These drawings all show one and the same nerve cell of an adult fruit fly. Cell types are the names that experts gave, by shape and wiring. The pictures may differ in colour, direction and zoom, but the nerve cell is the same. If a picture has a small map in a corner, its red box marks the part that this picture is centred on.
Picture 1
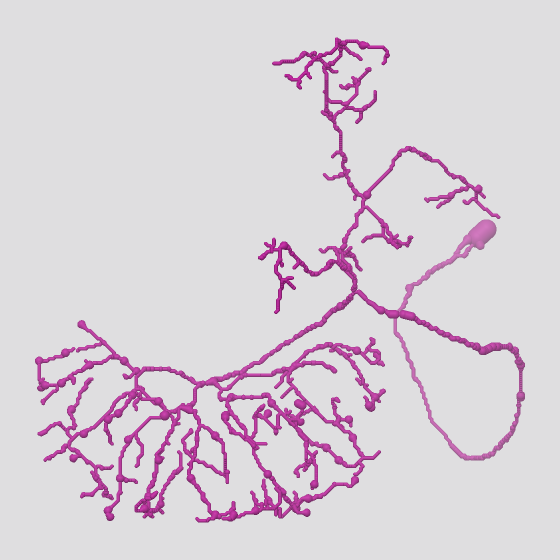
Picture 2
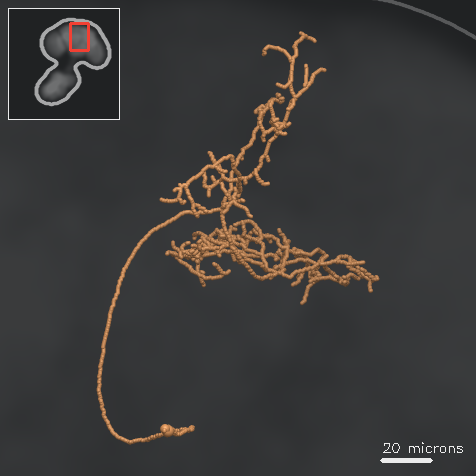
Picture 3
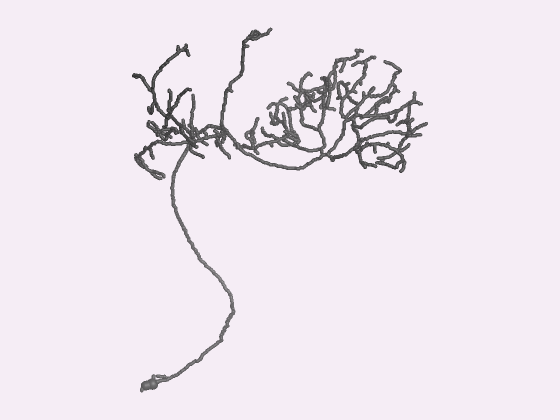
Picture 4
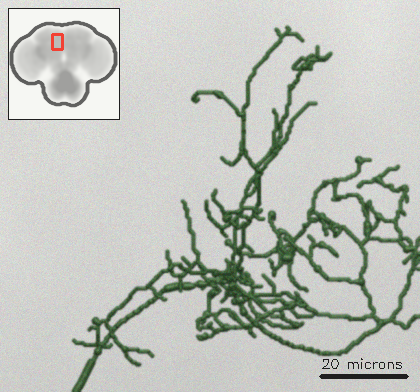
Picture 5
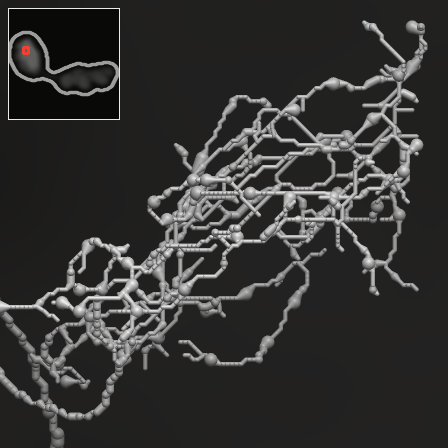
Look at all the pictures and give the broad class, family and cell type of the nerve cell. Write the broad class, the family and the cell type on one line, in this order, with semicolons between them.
central-brain intrinsic neuron; hemilineage LALv1_dorsal; FB4F_c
